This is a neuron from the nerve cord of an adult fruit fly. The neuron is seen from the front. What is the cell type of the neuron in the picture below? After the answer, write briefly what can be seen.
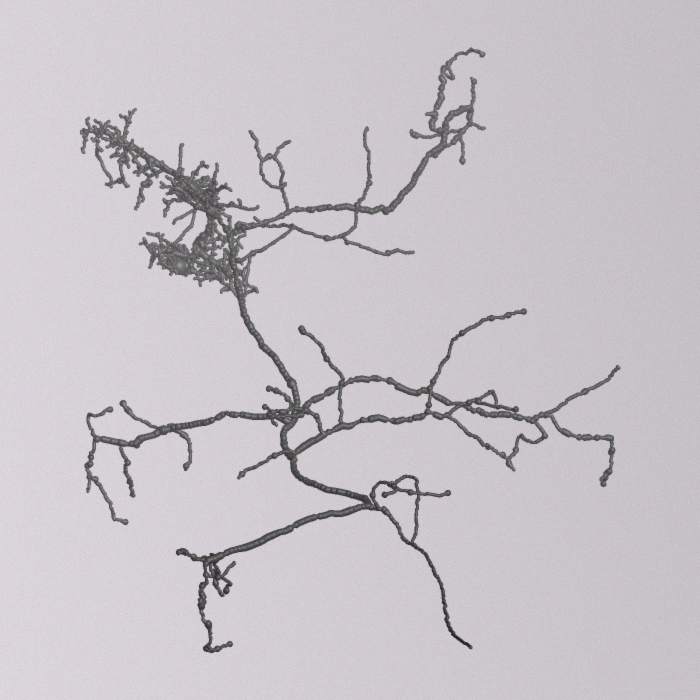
The cell type is AN04A001. Its broad class is ascending neuron. In this view it is about as wide as it is tall.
